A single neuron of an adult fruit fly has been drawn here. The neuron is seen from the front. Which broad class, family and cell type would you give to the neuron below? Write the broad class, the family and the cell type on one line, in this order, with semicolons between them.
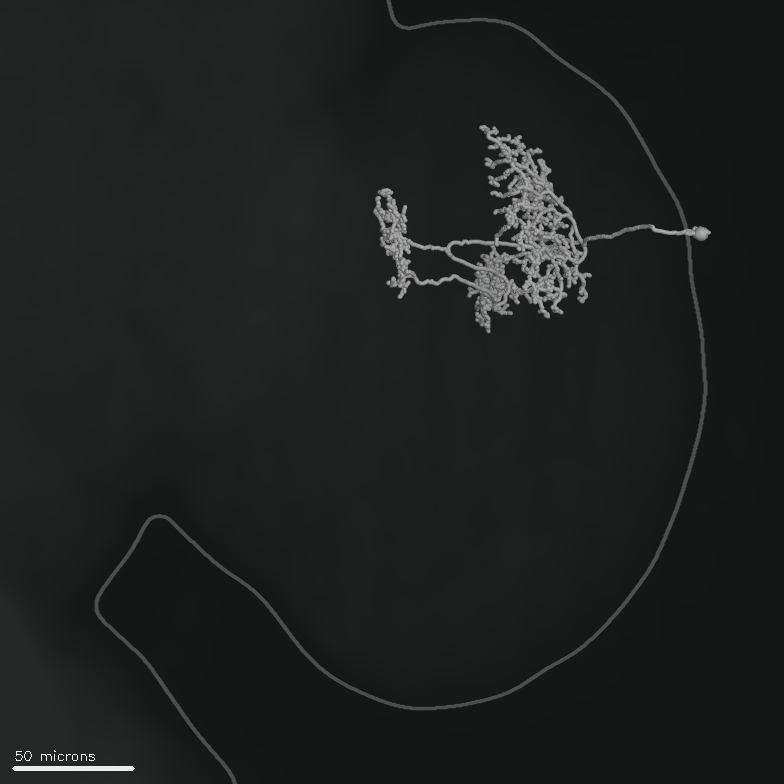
optic-lobe intrinsic neuron; TmY; TmY16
